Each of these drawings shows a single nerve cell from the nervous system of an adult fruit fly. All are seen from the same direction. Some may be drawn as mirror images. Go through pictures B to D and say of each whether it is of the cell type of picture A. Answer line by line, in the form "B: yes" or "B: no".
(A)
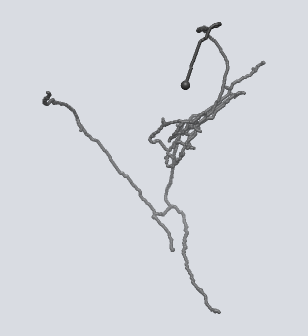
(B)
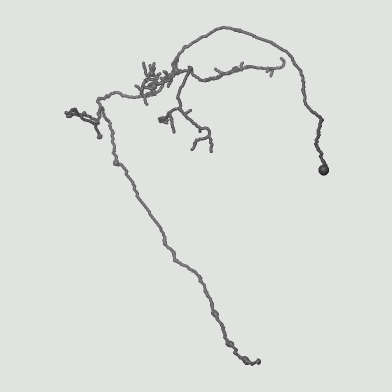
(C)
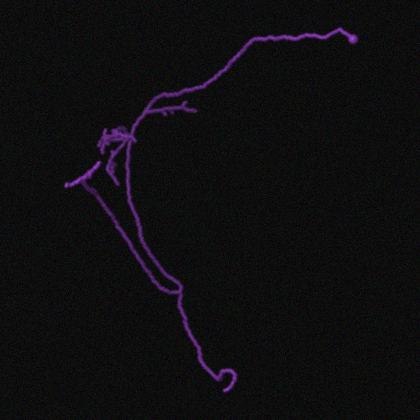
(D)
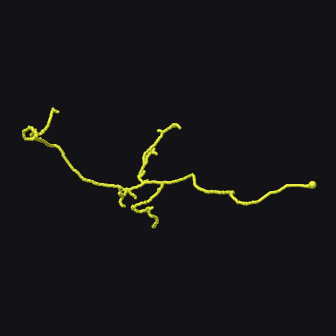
B: yes
C: no
D: no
